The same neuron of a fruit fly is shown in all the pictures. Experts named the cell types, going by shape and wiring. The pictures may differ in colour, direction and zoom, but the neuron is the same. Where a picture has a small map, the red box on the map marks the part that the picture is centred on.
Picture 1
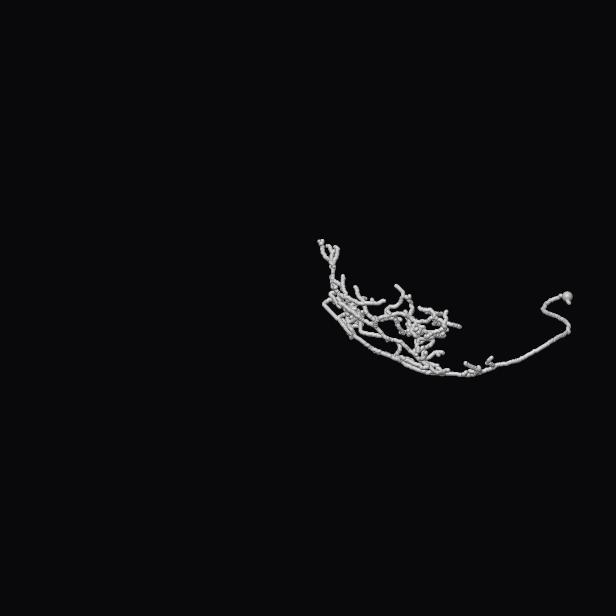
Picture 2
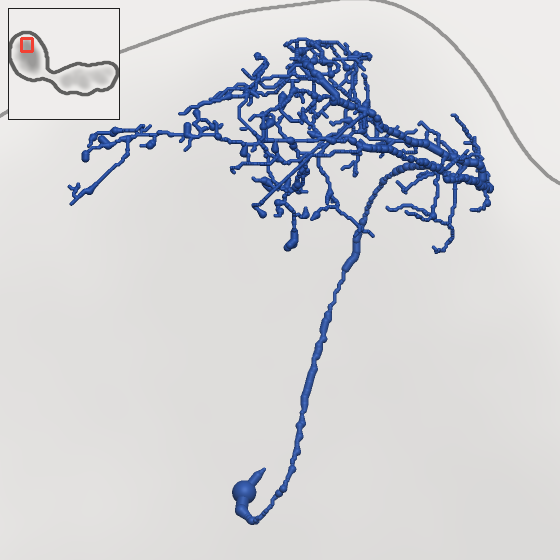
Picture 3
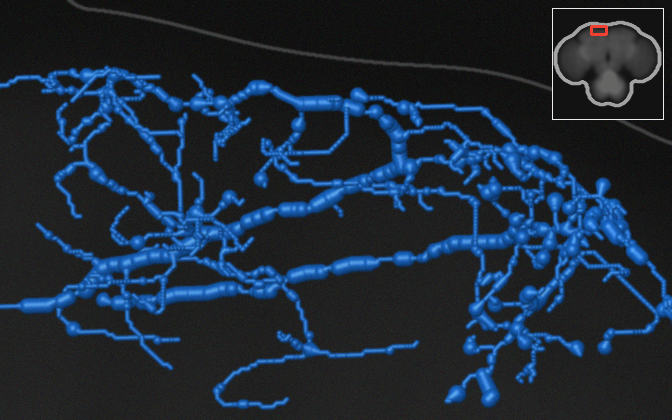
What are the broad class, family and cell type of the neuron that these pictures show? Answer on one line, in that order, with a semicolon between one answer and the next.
central-brain intrinsic neuron; hemilineage SLPav1_lateral; LNd_c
